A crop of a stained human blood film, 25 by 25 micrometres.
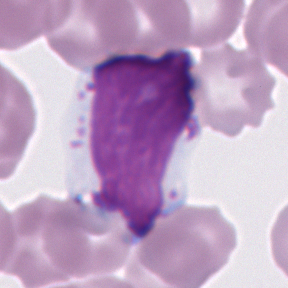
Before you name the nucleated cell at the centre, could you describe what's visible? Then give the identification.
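Looking at the nucleus first, it stains deep purple and reaches the cell edge at the top and bottom. Cytoplasm shows only at the left and right sides, and it is very pale, almost colourless. Near its edges I can make out a few small reddish-purple dots scattered about. This is a large granular lymphocyte.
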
